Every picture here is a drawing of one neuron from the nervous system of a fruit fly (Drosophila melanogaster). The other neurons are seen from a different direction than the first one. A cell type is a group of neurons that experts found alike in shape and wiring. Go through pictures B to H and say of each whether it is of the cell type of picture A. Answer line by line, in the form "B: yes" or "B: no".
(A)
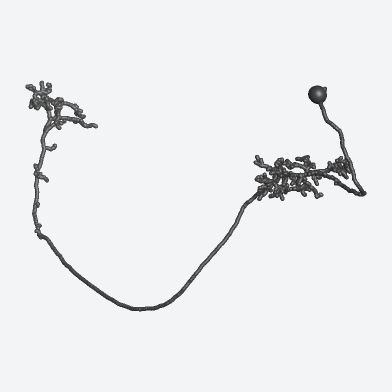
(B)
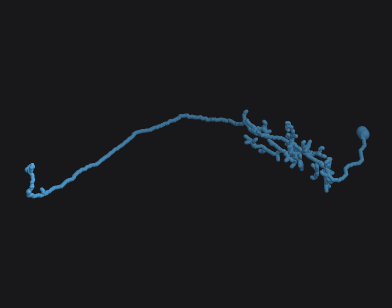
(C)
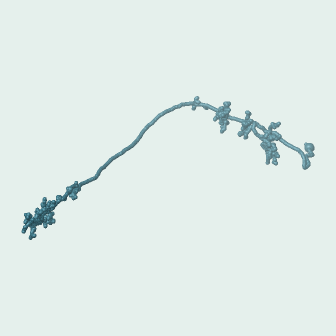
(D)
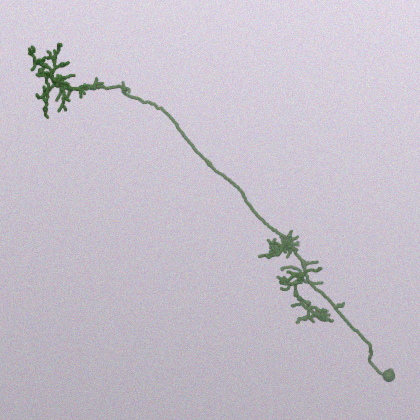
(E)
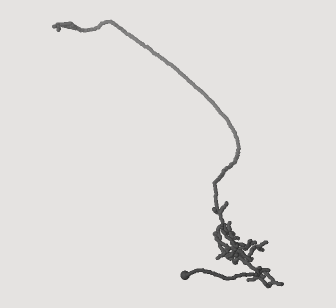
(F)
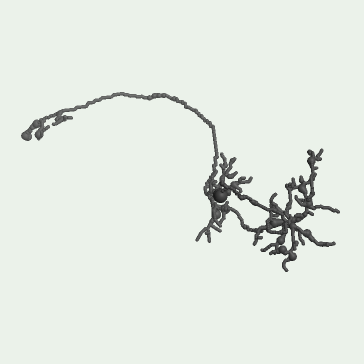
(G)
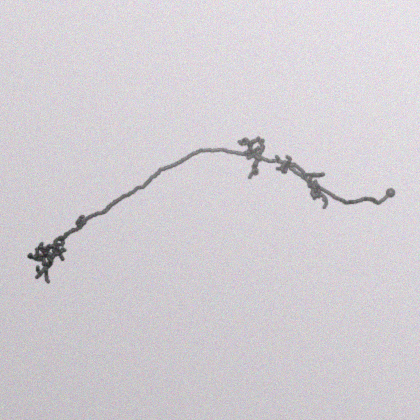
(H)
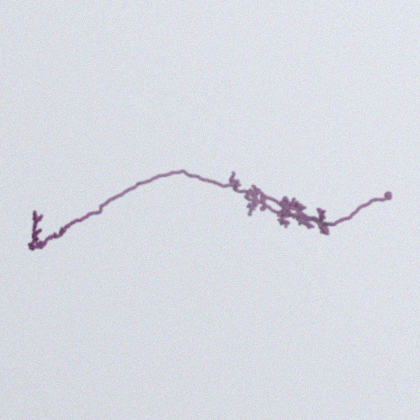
B: no
C: yes
D: yes
E: no
F: no
G: yes
H: no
